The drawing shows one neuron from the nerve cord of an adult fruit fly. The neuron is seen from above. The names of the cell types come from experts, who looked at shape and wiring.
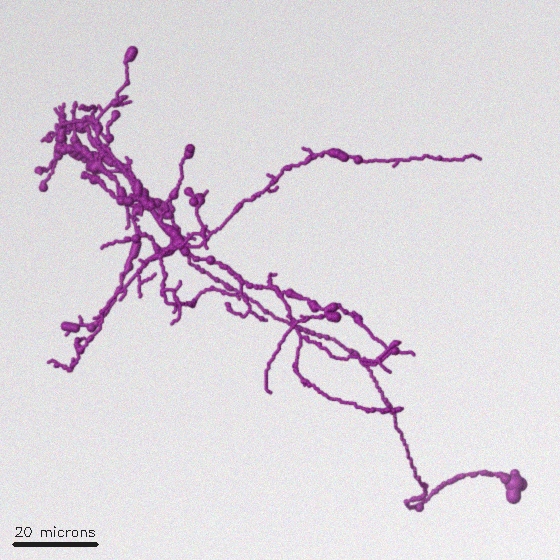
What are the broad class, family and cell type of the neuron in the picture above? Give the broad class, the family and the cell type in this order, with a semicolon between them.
nerve-cord intrinsic neuron; hemilineage 06B; IN06B079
